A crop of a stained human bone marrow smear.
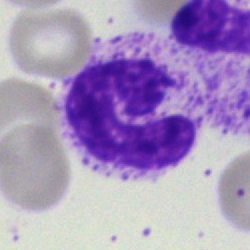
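Segmented neutrophil, the middle cell of a stained bone marrow smear. Notice how its nucleus curves into a C that opens to the right. The chromatin is dense and dark purple, with a few paler patches. Pale lilac-pink cytoplasm holds many small purple granules.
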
